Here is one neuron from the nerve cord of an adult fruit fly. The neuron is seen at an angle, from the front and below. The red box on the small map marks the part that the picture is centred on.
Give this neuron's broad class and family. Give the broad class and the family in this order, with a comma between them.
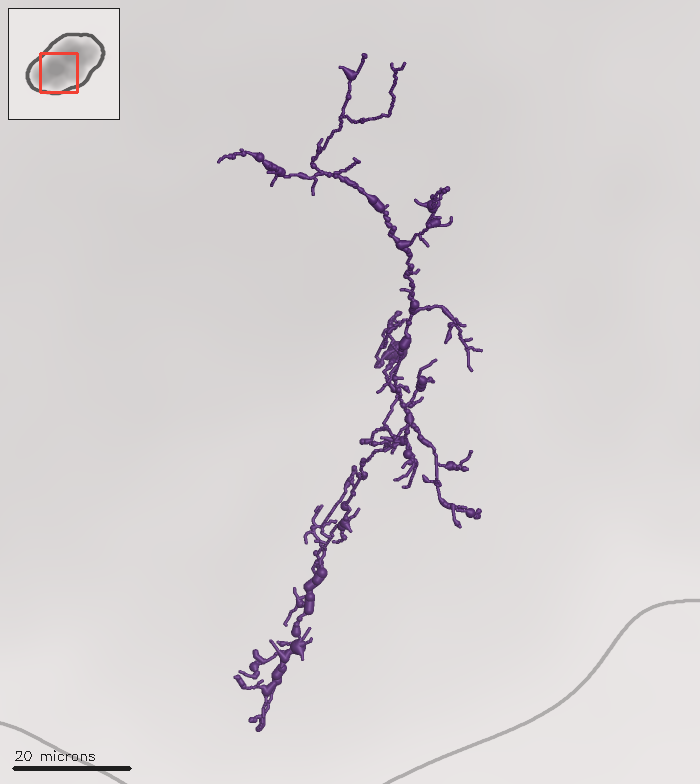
nerve-cord intrinsic neuron, hemilineage 19A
